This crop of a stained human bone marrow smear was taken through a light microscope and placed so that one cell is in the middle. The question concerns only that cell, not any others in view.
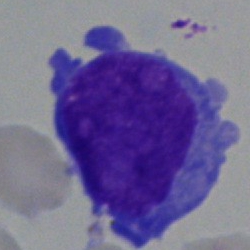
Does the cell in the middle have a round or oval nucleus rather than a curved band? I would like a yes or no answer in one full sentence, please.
Yes, a single compact round or oval mass makes up the nucleus.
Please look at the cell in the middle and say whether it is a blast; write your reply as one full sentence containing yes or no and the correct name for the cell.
Yes, the cell centred in the field of view is a blast.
